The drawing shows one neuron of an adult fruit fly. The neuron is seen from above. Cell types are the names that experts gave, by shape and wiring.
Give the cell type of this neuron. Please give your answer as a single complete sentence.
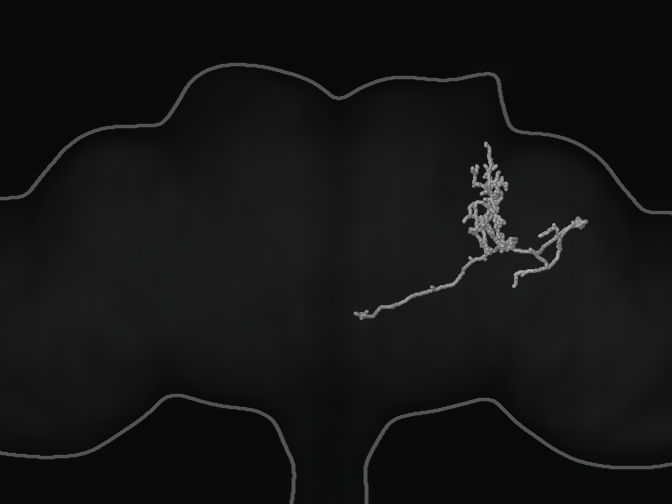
By cell type, this neuron is classified as CB0956.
